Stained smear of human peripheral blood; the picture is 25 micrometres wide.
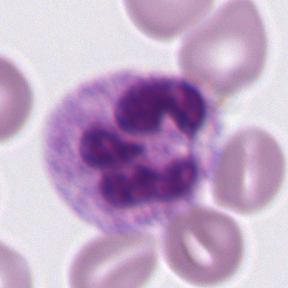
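Segmented neutrophil about 15 micrometres across, from a stained peripheral blood smear. Nucleus divided into several lobes; chromatin dark purple, coarsely clumped. Plentiful pale pinkish-lilac cytoplasm surrounds the nucleus, filled with fine, small lilac granules.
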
